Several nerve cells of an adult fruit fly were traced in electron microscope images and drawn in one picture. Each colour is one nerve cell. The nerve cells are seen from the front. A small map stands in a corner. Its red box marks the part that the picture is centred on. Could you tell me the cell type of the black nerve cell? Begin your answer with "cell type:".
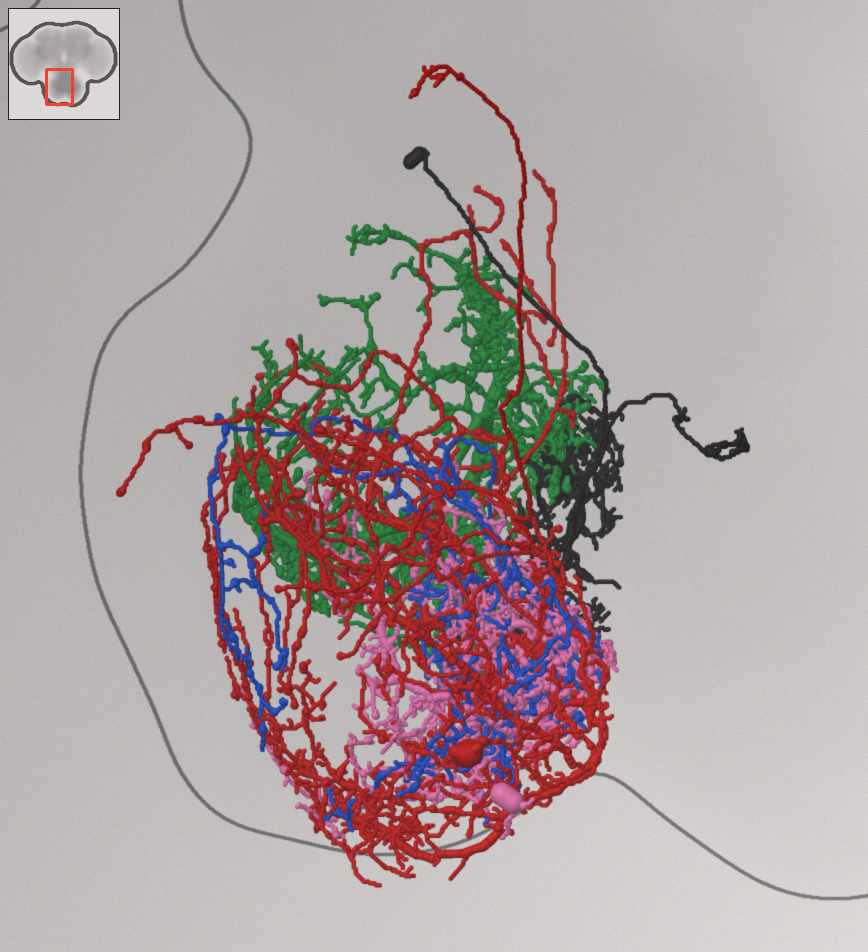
cell type: IN23B023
